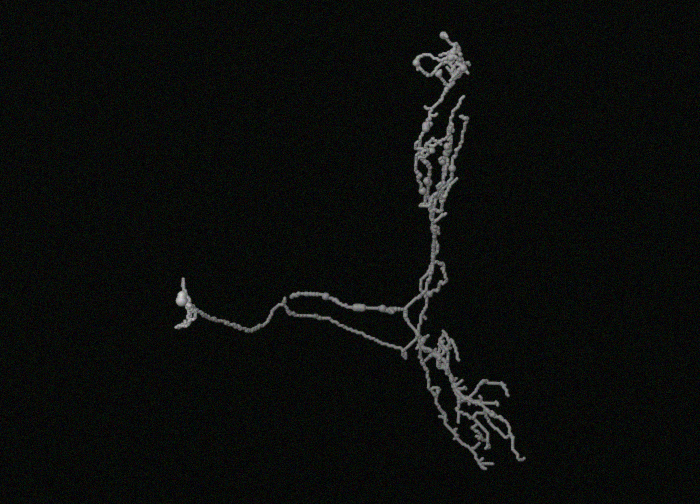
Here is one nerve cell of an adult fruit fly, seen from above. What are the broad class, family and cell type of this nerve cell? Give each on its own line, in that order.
central-brain intrinsic neuron
hemilineage DM1_antero_ventral
LAL133_c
